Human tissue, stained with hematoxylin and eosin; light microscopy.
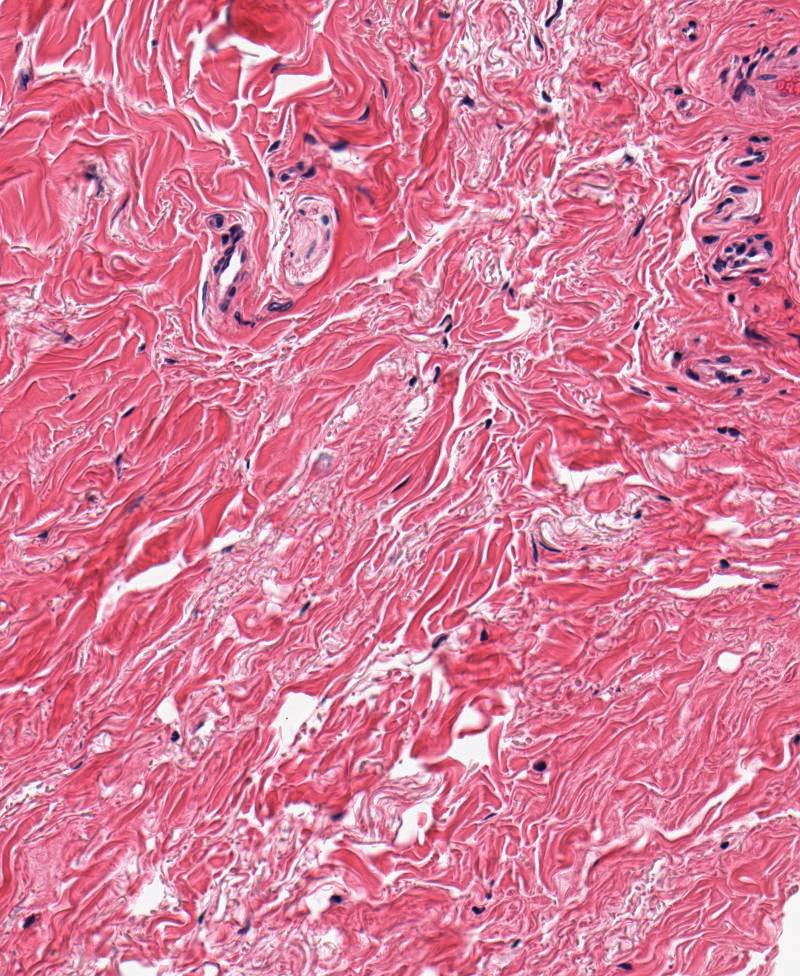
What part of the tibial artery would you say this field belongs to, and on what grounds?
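First, the name: tunica adventitia. Second, the collagen: wavy, thick, deep pink-red bundles fill the field and run in haphazard, interwoven directions.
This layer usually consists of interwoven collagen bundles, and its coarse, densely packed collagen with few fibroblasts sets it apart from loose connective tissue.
Third, the cells: sparse small, dark, elongated nuclei lie between the bundles. Last, small vessels with clustered dark nuclei in their walls lie in the upper part of the field.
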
